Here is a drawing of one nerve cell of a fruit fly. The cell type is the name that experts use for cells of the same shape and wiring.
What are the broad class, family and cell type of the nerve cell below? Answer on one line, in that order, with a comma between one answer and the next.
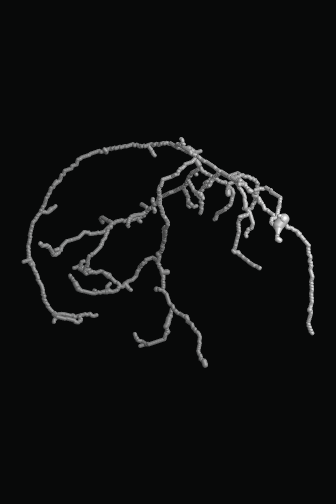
nerve-cord intrinsic neuron, hemilineage 04B, IN04B015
